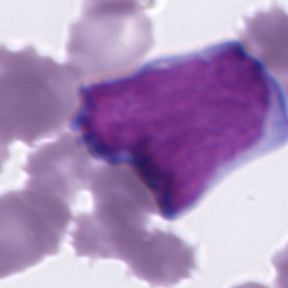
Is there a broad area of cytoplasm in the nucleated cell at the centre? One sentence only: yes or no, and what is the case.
No, the cytoplasm is not plentiful; it forms only a thin rim.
